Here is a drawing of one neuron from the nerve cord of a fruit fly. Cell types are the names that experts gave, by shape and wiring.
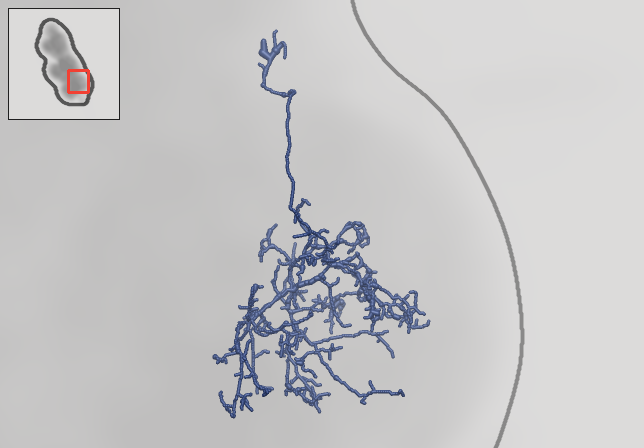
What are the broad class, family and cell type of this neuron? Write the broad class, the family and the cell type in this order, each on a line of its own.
nerve-cord intrinsic neuron
hemilineage 21A
IN21A044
